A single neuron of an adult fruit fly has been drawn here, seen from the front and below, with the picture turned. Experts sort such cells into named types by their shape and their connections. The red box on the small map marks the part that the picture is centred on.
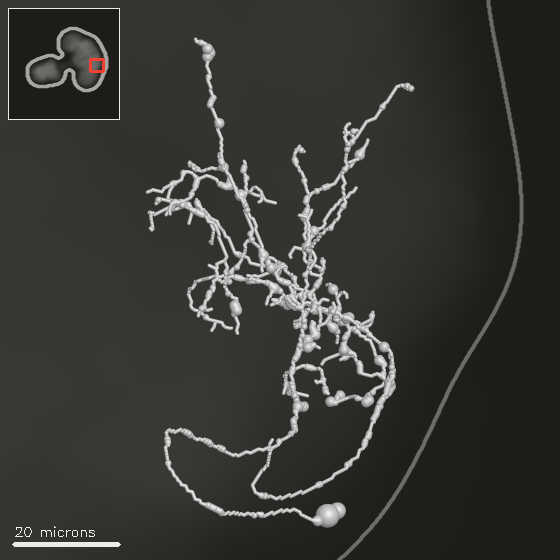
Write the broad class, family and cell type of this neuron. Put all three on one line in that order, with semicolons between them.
central-brain intrinsic neuron; hemilineage LHl4_dorsal; CB2812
